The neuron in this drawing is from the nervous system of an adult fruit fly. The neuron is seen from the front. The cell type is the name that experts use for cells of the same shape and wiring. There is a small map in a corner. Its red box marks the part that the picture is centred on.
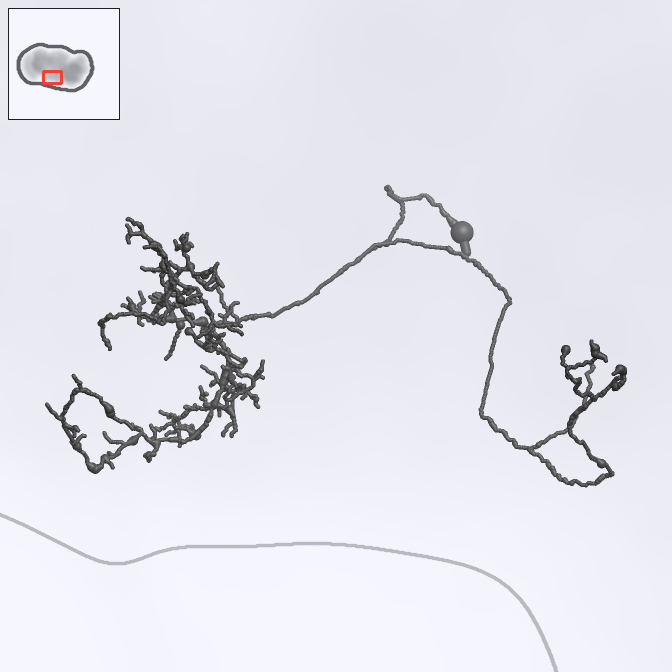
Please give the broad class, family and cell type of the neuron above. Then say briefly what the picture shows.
It is a central-brain intrinsic neuron. Its family is hemilineage LB23. It is of cell type GNG380. Dozens of branch ends can be seen. As drawn here it is wider than it is tall.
